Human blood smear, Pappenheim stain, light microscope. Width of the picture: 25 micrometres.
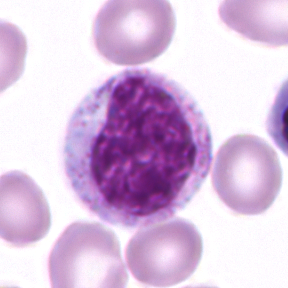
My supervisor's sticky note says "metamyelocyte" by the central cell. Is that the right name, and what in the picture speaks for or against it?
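Coarse, clumped chromatin, dark patches alternating with paler gaps, goes with metamyelocyte.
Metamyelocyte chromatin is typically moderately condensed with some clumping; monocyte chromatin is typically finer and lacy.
Fine pinkish-purple granules scattered through the cytoplasm also go with metamyelocyte.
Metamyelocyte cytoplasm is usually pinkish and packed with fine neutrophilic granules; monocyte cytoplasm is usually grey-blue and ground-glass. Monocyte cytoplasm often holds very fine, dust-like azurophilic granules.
Fineness of granules alone would therefore fit both.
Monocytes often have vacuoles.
None are seen here, which leans away from monocyte. Also seen: round outline, a shallow notch on the upper left side of the nucleus, no nucleoli. Verdict: metamyelocyte fits.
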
